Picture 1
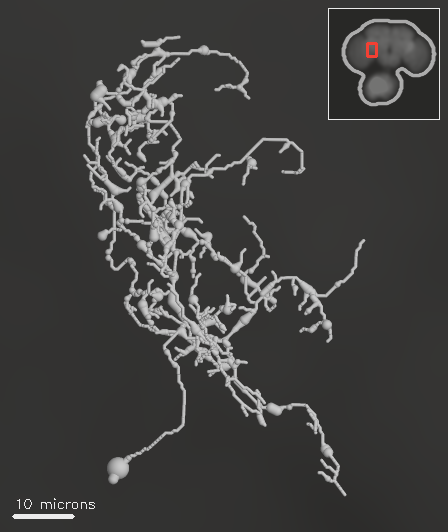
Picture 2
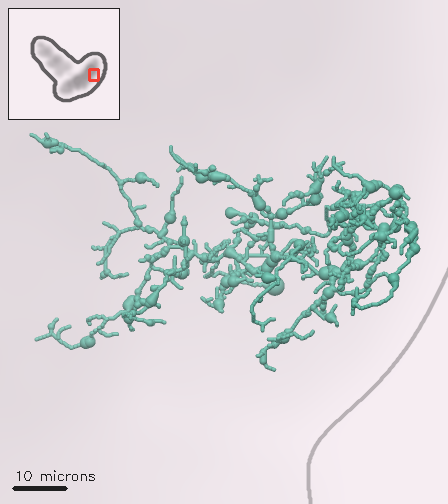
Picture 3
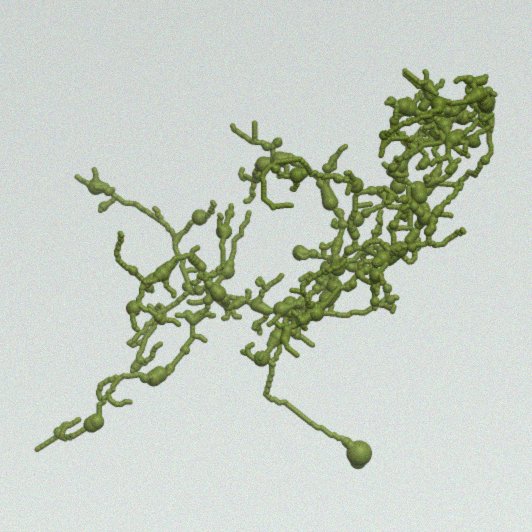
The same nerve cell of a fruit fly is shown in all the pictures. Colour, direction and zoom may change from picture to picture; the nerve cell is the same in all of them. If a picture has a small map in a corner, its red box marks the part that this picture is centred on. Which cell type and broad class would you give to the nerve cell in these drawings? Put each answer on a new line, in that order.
CB1274
central-brain intrinsic neuron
